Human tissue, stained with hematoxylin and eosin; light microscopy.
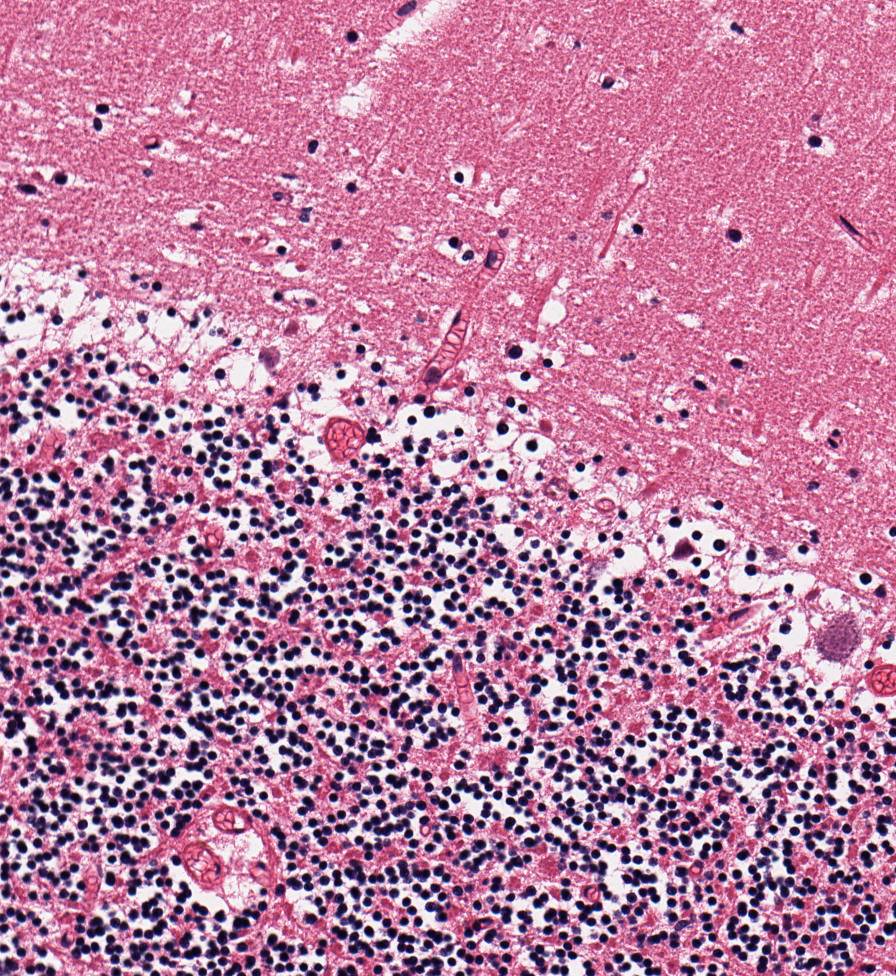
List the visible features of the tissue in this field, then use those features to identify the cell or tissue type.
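Lower left, you've got a packed layer of small, round, evenly dark-blue nuclei with hardly any cytoplasm, threaded by irregular pink fibrillar strands and little pink islands. The upper layer is abundant fibrillar pink background with only a few scattered small nuclei. That's cerebellum.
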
